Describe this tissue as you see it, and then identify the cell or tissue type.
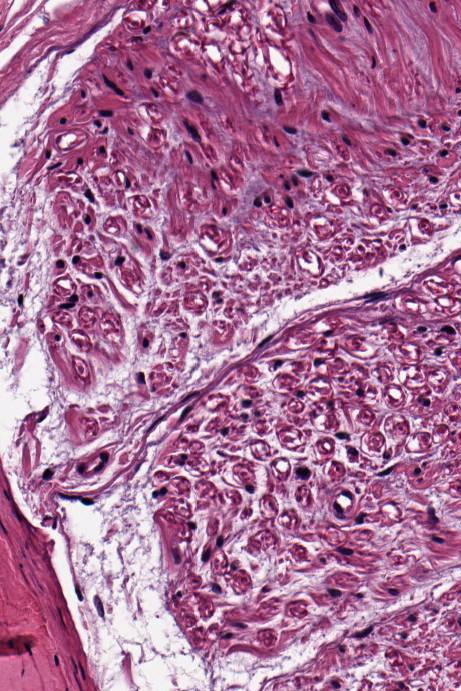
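Two compartments hold tightly packed small round profiles, most cut across, with pink cores in pale halos. A thin diagonal fibrous band, lower left toward right, divides them, bearing flattened, spindle-shaped dark nuclei. Single small dark nuclei, many elongated, lie among the profiles. This is tibial nerve.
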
